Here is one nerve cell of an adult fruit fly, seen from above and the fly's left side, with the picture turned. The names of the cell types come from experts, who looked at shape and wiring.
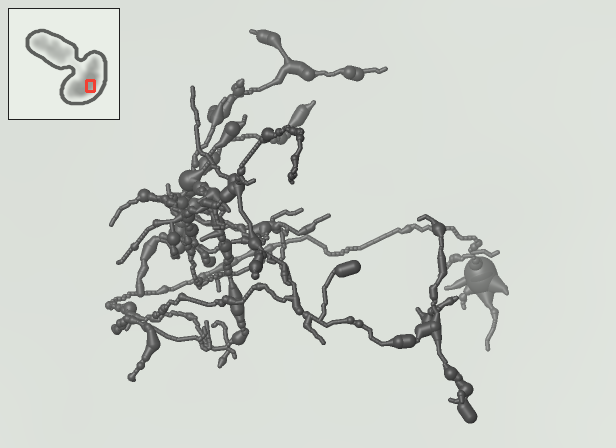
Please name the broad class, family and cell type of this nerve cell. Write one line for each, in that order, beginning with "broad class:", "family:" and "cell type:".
broad class: central-brain intrinsic neuron
family: hemilineage ALv2
cell type: CB1545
